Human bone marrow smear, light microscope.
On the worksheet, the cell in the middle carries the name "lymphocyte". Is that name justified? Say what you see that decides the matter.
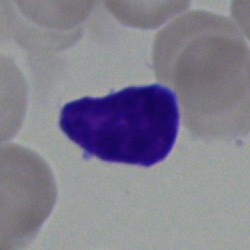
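First, cytoplasm: no distinct rim is visible, and the dark nucleus fills almost the whole cell.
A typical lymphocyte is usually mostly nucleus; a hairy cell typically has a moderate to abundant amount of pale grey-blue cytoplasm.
That goes with lymphocyte and against hairy cell: lymphocyte fits. Second, chromatin: dense and deep violet, with only faint lighter mottling.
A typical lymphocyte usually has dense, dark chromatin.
Third, nucleoli: none can be seen.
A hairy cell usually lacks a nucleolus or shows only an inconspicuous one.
That point does not count against either name. Finally, the outline is irregular and angular, the nucleus follows it, and a tiny pale knob projects from the lower left edge.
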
